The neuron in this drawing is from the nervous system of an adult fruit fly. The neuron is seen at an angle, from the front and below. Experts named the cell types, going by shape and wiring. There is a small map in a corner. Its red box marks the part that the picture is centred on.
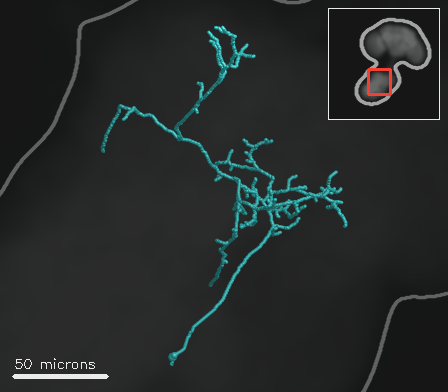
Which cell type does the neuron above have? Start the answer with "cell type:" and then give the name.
cell type: IN06A086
